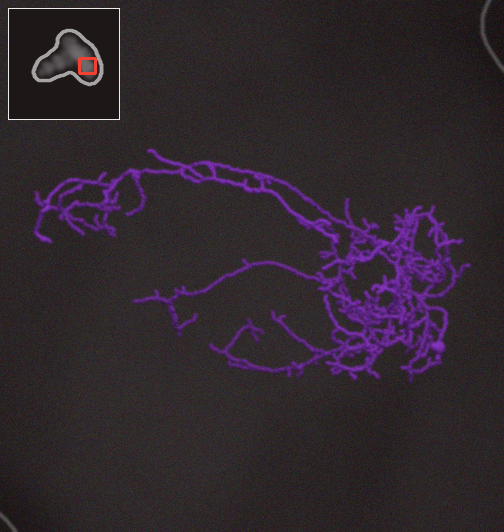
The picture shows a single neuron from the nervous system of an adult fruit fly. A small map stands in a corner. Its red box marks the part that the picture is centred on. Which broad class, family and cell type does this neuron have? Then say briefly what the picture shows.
It is a central-brain intrinsic neuron. Its family is hemilineage VLPl2_medial. It is of cell type AVLP197. Dozens of branch ends can be seen. In this view it is wider than it is tall.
